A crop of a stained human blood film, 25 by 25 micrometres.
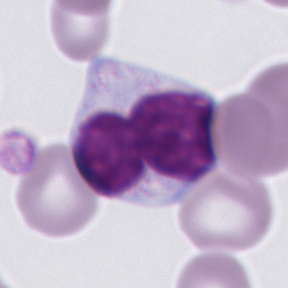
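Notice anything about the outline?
It's angular, with several fairly straight edges instead of a smooth curve.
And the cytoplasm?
Pale lilac-blue, holding fine pinkish-violet granules, with no clear vacuoles.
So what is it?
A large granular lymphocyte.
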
